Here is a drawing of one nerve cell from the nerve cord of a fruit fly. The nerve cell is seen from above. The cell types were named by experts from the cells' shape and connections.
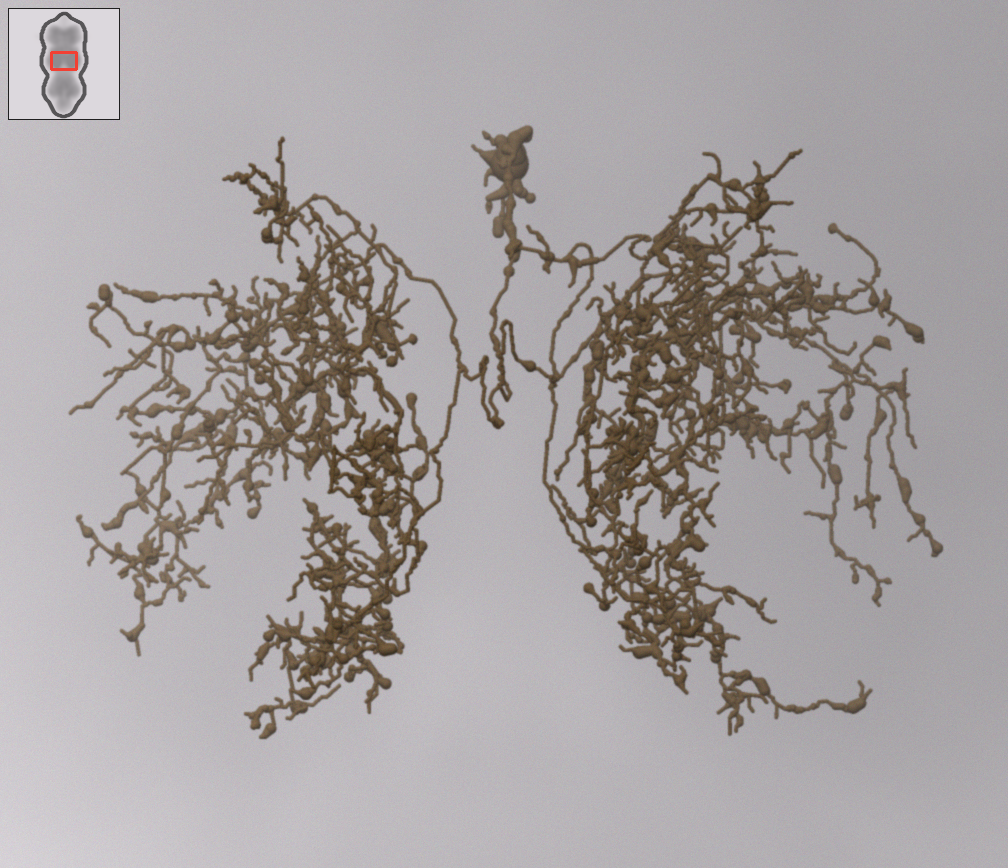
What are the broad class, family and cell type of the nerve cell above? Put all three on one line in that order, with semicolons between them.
nerve-cord intrinsic neuron; hemilineage 00A; IN00A009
